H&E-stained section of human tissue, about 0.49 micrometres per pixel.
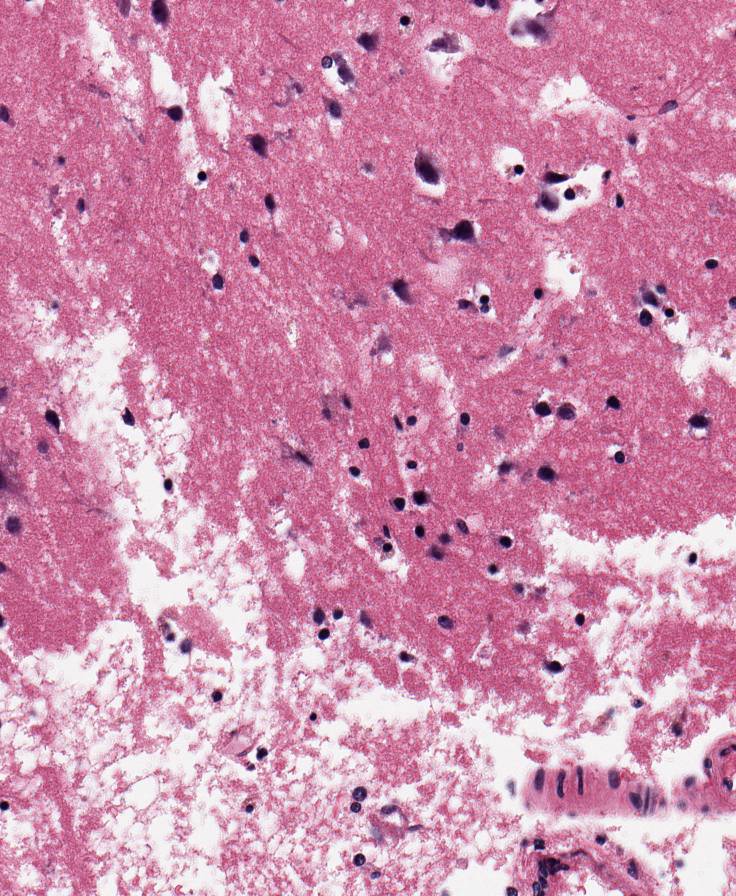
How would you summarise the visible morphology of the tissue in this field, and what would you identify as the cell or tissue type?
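Most of the field is a finely granular, fibrillary pink matrix with sparsely scattered cells. The commonest cells have small, round, dark-staining nuclei, many in a clear halo. Irregular clear clefts split the matrix, most widely across the lower half. The lower left and bottom are loosely vacuolated. This is cerebral cortex.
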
